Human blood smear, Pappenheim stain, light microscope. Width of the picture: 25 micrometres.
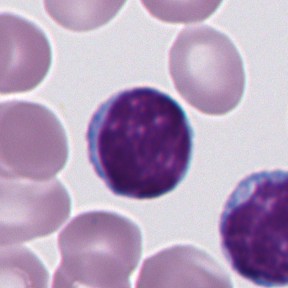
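Typical lymphocyte, the nucleated cell at the centre of this stained peripheral blood smear. Notice that its nucleus is round, with no indentation and no lobes. Look at the chromatin: dense and dark purple, with small paler patches scattered through it. In the cytoplasm you will find no distinct granules and no vacuoles.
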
